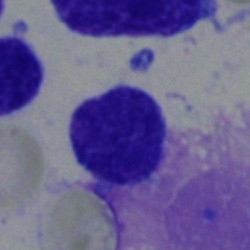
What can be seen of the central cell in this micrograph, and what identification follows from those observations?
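Outline rounded, small notch at top. Nucleus fills nearly whole cell; little or no visible cytoplasm. Chromatin dense, dark purple-blue throughout. No distinct nucleoli seen. Cell: lymphocyte.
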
